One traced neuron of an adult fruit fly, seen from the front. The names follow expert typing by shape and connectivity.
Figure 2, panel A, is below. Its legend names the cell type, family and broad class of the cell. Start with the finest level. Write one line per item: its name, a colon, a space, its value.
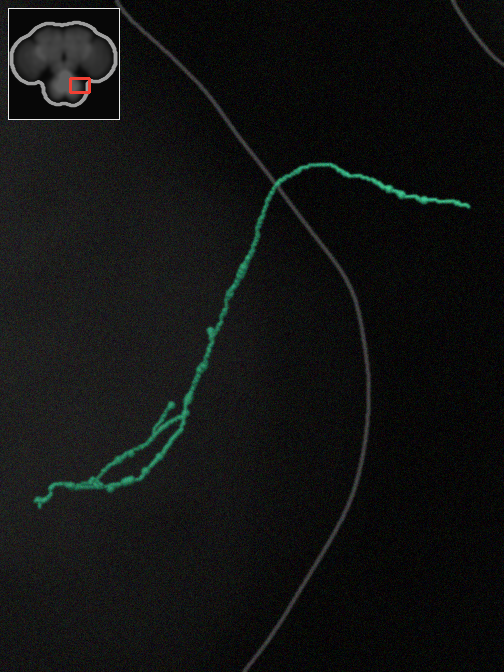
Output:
cell type: SNta11
family: class mechanosensory tactile
broad class: sensory neuron entering the nerve cord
